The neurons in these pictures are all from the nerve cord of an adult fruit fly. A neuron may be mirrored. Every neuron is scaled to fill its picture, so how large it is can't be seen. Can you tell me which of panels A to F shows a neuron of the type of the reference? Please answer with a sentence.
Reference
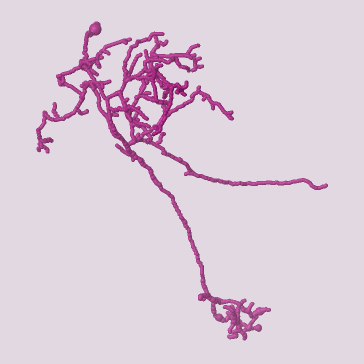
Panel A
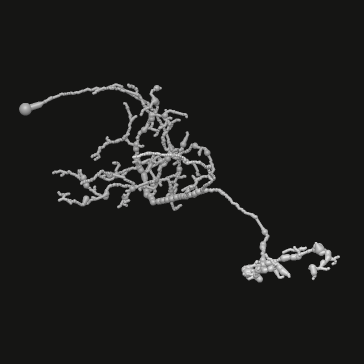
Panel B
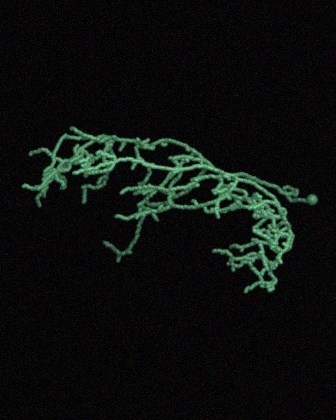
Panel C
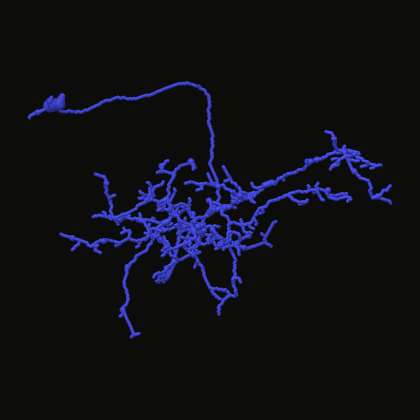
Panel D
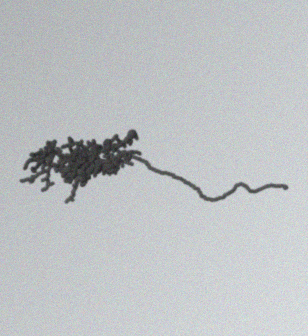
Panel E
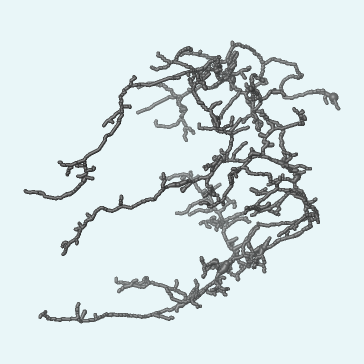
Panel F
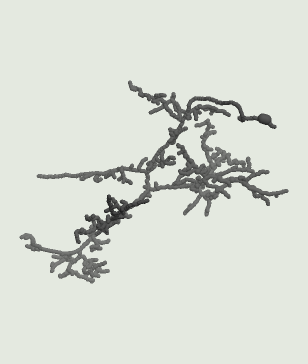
Panel A is of the same cell type.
